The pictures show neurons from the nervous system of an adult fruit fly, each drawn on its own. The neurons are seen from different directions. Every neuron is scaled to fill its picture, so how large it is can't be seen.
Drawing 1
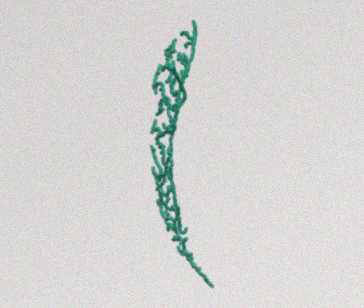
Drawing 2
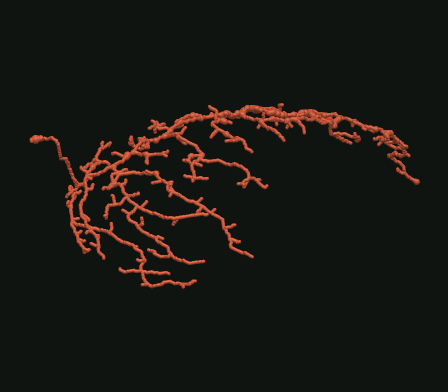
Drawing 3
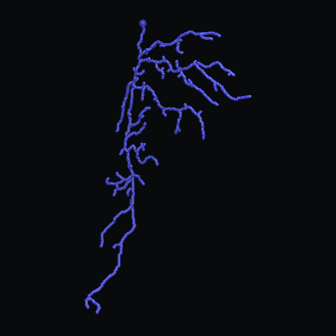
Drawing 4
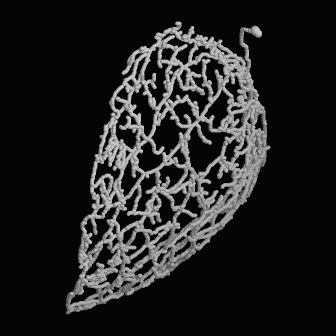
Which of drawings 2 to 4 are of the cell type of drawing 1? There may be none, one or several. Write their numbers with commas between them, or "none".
2, 3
